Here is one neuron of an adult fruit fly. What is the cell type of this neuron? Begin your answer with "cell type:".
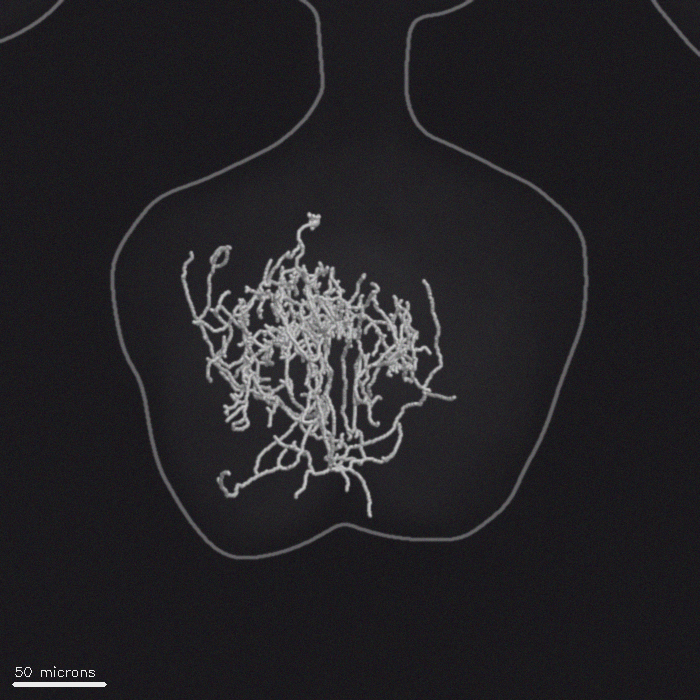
cell type: IN09A007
